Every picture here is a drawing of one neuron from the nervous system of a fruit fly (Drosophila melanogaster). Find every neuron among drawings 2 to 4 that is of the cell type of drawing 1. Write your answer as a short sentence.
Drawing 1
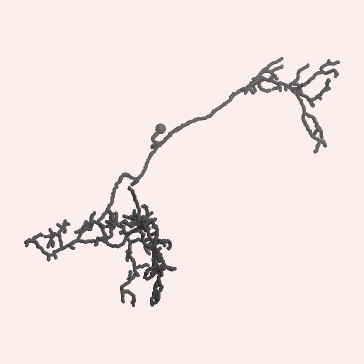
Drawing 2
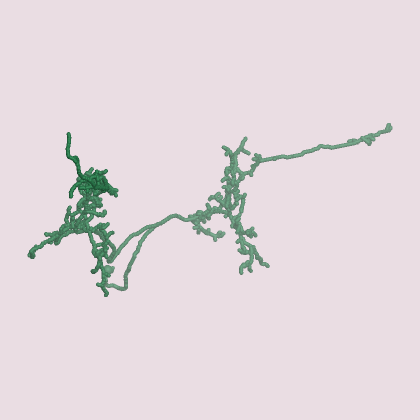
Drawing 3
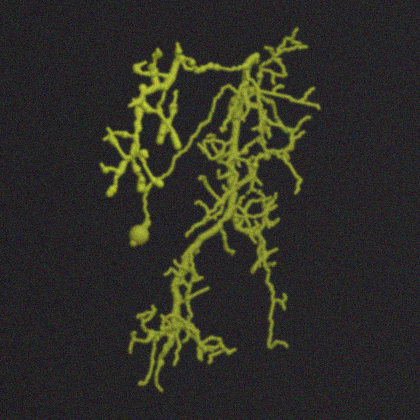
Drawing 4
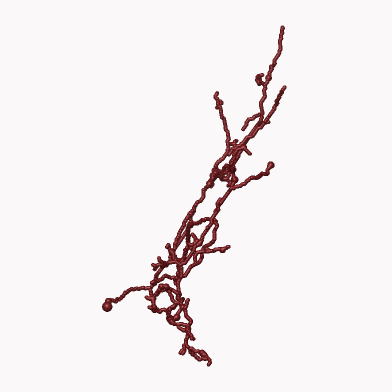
Drawing 2 is of the same cell type.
